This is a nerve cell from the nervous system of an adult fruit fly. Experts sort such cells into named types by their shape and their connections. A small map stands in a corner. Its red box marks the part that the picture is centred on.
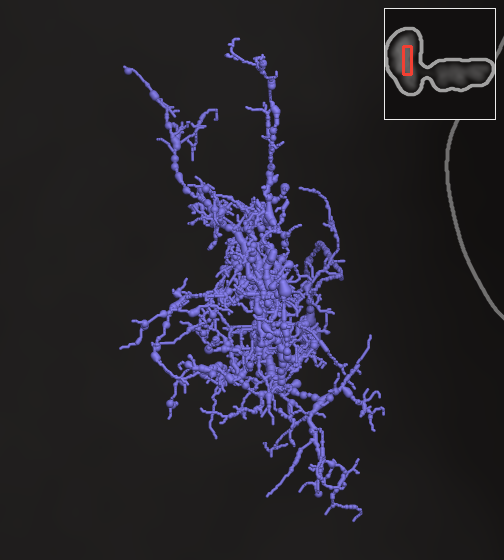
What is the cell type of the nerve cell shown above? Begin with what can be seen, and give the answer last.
More than a hundred branch ends can be seen. As drawn here it is taller than it is wide. Its broad class is central-brain intrinsic neuron. It is of cell type PS106.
